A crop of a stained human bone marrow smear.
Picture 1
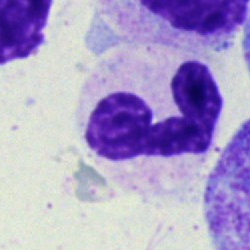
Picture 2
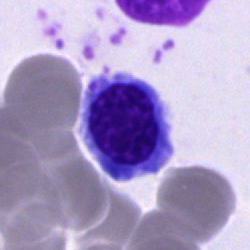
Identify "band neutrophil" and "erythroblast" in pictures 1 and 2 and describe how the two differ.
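Picture 1 shows a band neutrophil, and picture 2 shows an erythroblast. In picture 1 the nucleus is a curved band bent into a U that opens upward.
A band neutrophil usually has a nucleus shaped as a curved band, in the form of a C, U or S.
The cell in picture 2 has deep blue cytoplasm without visible granules, forming a rim that is wider on the right than on the left.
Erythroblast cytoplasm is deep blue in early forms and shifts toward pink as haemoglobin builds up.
The outlines differ as well: roughly round and smooth in picture 1, irregular with small blunt bulges of cytoplasm in picture 2. Both have dark purple, clumped chromatin, coarse in picture 1 and mottled in picture 2.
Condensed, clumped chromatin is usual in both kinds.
Neither nucleus shows a distinct nucleolus.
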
